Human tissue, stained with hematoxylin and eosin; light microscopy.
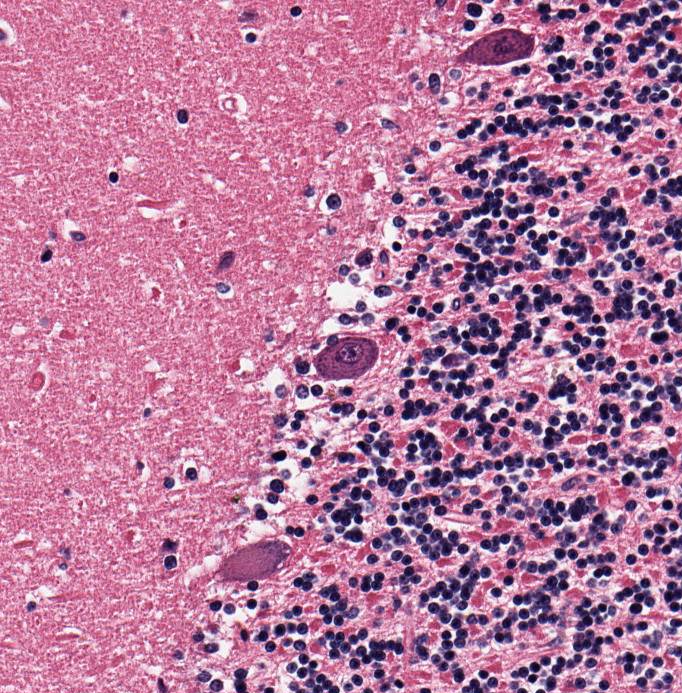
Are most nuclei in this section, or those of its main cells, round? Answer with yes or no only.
Yes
